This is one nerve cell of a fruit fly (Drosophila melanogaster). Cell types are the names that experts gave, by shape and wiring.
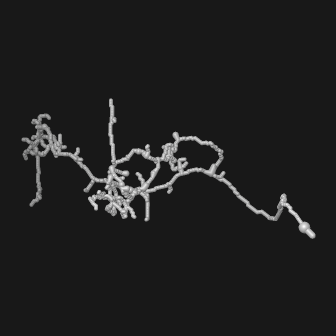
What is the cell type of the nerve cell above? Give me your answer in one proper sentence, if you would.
This nerve cell is recognized as the cell type CB4197.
